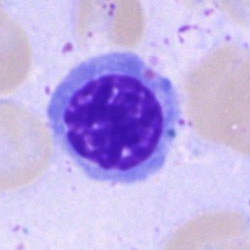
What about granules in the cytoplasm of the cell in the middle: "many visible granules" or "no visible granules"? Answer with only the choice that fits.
No visible granules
